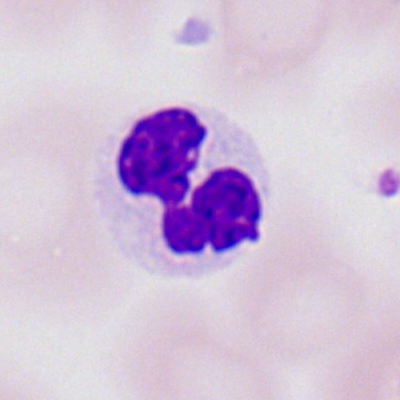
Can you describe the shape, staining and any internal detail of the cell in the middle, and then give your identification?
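Two main nuclear lobes lie at upper left and lower right. Their chromatin is dense, dark purple and coarsely clumped, and no nucleoli can be made out. The cytoplasm shows no vacuoles. The cell is a segmented neutrophil.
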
